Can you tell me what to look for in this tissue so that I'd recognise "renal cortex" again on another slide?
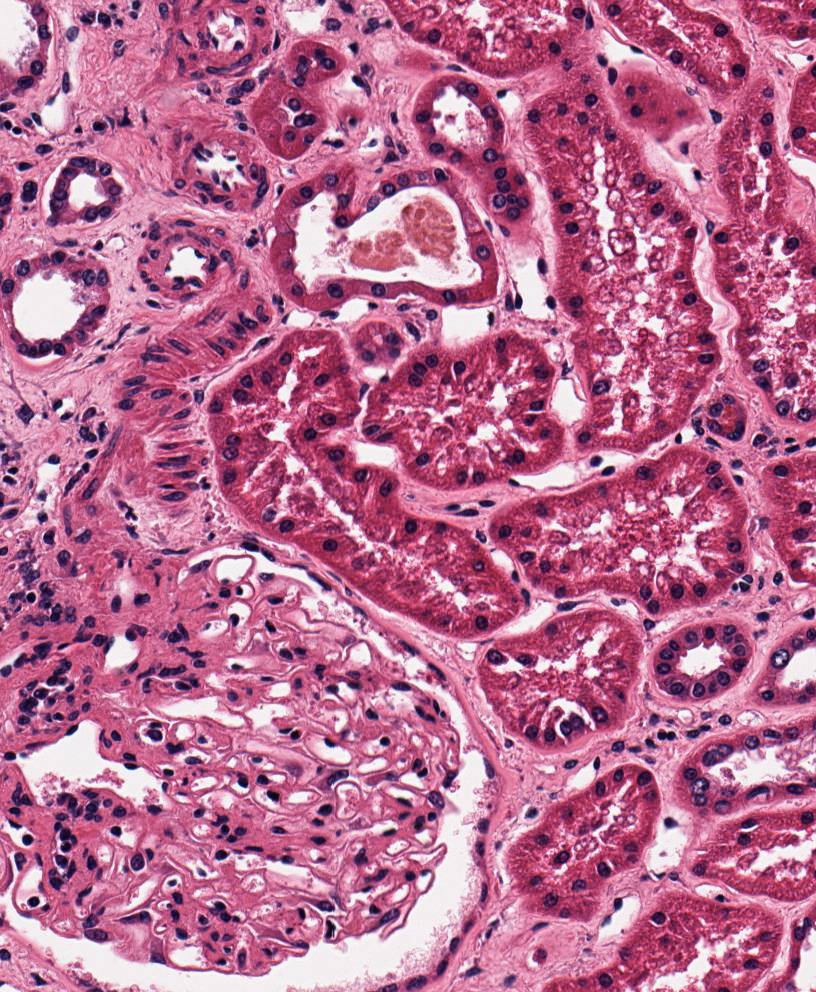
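This is renal cortex.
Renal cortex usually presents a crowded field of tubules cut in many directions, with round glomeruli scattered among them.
That goes with the single glomerulus at lower left and the closely packed tubules filling the rest of the field. Large tubules in the centre and right have bright pink granular cytoplasm and irregular, star-shaped lumens; smaller ones at upper left have lower, paler cells and wide, round, open lumens. Each tubule's epithelial nuclei are round, dark and set in a single row.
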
